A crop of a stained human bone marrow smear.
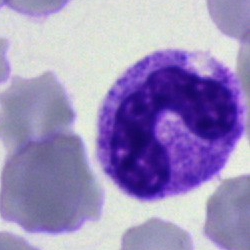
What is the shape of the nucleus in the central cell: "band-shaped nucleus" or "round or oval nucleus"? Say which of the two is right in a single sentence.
What the nucleus forms is a curved band rather than separate lobes.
